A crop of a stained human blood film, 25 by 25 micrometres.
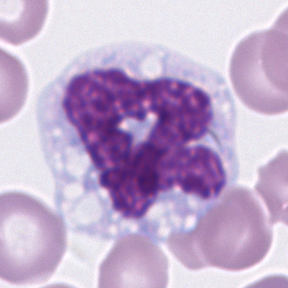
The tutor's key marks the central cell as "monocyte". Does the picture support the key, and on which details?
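Yes, monocyte holds up here. The nucleus is folded into several lobes, but they stay connected, with a small pale gap showing through the middle.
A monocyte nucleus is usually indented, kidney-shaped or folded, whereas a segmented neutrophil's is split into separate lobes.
So that fold counts for monocyte and against segmented neutrophil. The cytoplasm is abundant and pale grey-blue.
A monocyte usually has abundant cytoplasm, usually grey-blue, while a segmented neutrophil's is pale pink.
That sides with monocyte too. Beyond that, the chromatin is mottled purple with lighter patches, many small clear vacuoles sit in the cytoplasm, and the outline is irregular and somewhat angular.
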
